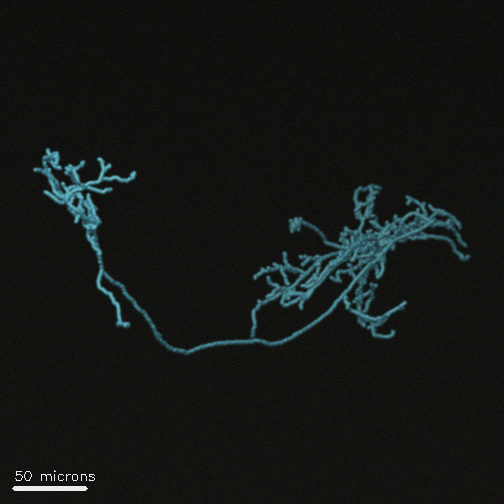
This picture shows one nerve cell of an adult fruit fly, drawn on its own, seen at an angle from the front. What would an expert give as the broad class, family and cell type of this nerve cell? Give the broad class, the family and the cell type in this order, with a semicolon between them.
ascending neuron; hemilineage 18B; AN18B022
